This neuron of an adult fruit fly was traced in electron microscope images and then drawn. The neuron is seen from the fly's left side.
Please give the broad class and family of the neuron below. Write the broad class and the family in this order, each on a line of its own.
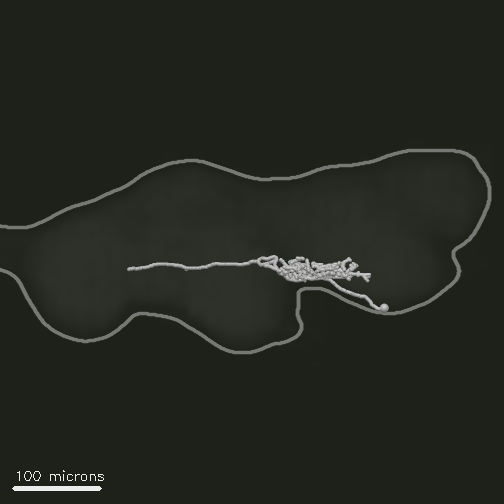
nerve-cord intrinsic neuron
hemilineage 10B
